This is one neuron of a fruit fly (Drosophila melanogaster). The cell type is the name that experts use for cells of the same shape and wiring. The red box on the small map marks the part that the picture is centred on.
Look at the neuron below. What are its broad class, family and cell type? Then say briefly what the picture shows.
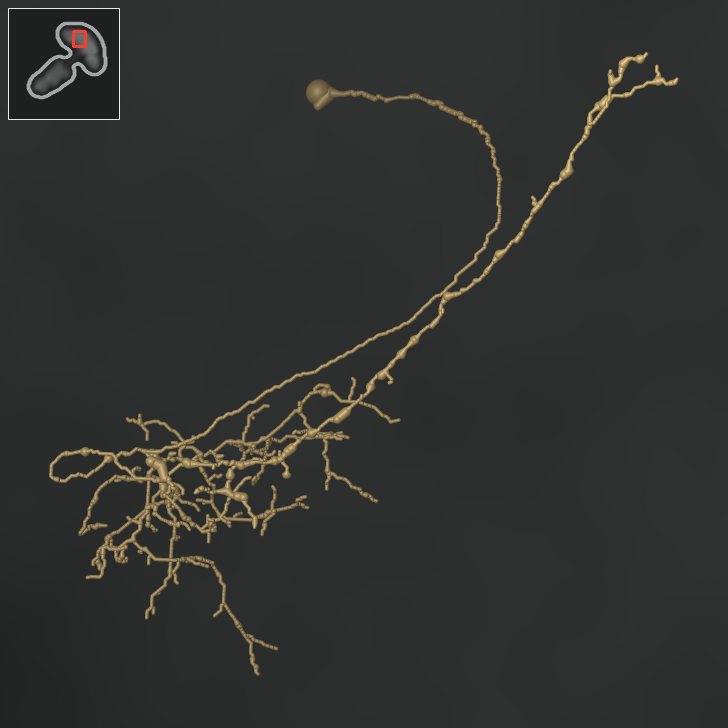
It is a central-brain intrinsic neuron. The family is hemilineage WEDa2. The cell type is WED032. It lies in the brain. The cell body can be seen at the top of the picture. The picture shows dozens of branch ends.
